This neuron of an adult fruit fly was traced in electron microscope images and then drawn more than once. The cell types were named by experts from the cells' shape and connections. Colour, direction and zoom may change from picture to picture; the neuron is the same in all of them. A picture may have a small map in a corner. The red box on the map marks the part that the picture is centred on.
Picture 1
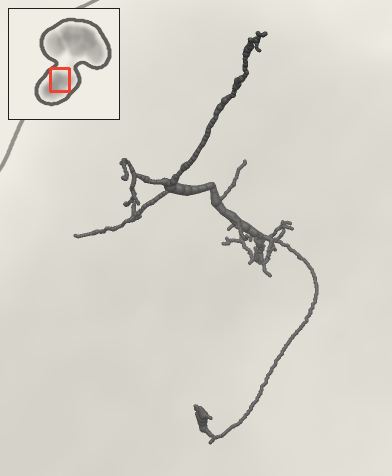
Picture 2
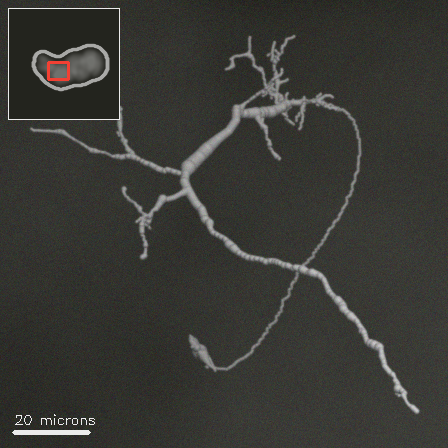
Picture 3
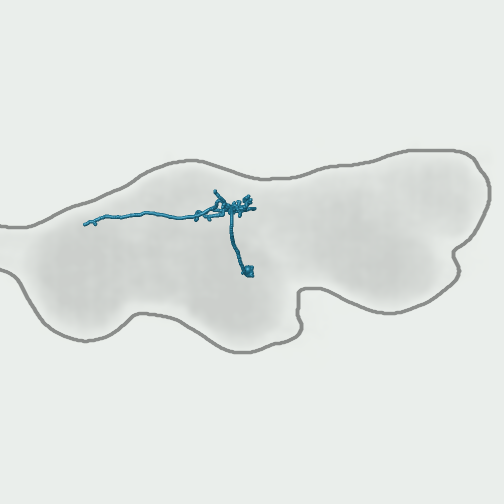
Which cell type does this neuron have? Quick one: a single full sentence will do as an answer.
By cell type, this neuron is classified as IN06A011.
